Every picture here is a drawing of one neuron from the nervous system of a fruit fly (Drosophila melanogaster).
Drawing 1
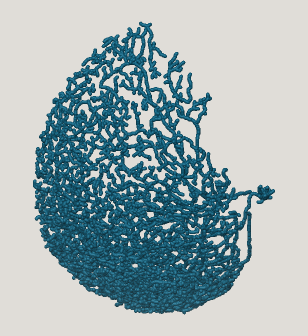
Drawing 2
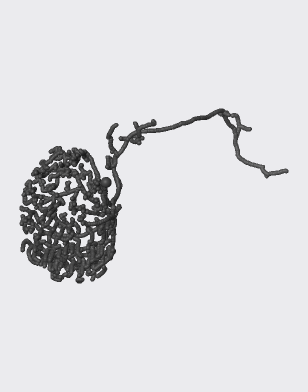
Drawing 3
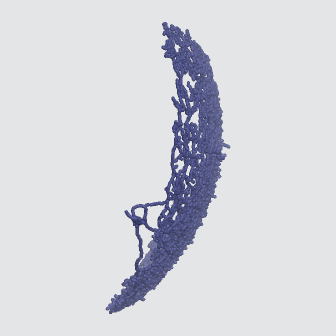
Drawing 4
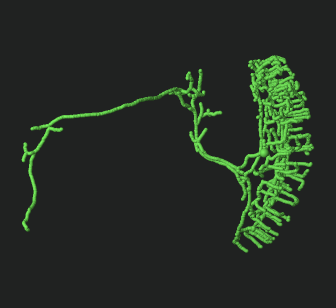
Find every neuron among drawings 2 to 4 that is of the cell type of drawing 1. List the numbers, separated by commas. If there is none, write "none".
3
